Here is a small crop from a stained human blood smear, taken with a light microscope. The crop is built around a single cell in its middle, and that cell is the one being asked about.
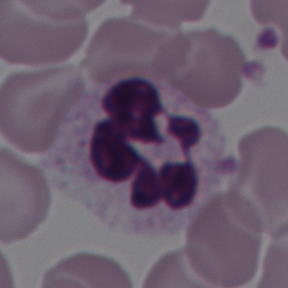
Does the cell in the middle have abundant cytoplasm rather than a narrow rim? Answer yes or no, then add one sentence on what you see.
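Yes. The cytoplasm is plentiful and pale lilac.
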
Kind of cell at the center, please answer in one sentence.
As for the cell in the middle, it is a neutrophil.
